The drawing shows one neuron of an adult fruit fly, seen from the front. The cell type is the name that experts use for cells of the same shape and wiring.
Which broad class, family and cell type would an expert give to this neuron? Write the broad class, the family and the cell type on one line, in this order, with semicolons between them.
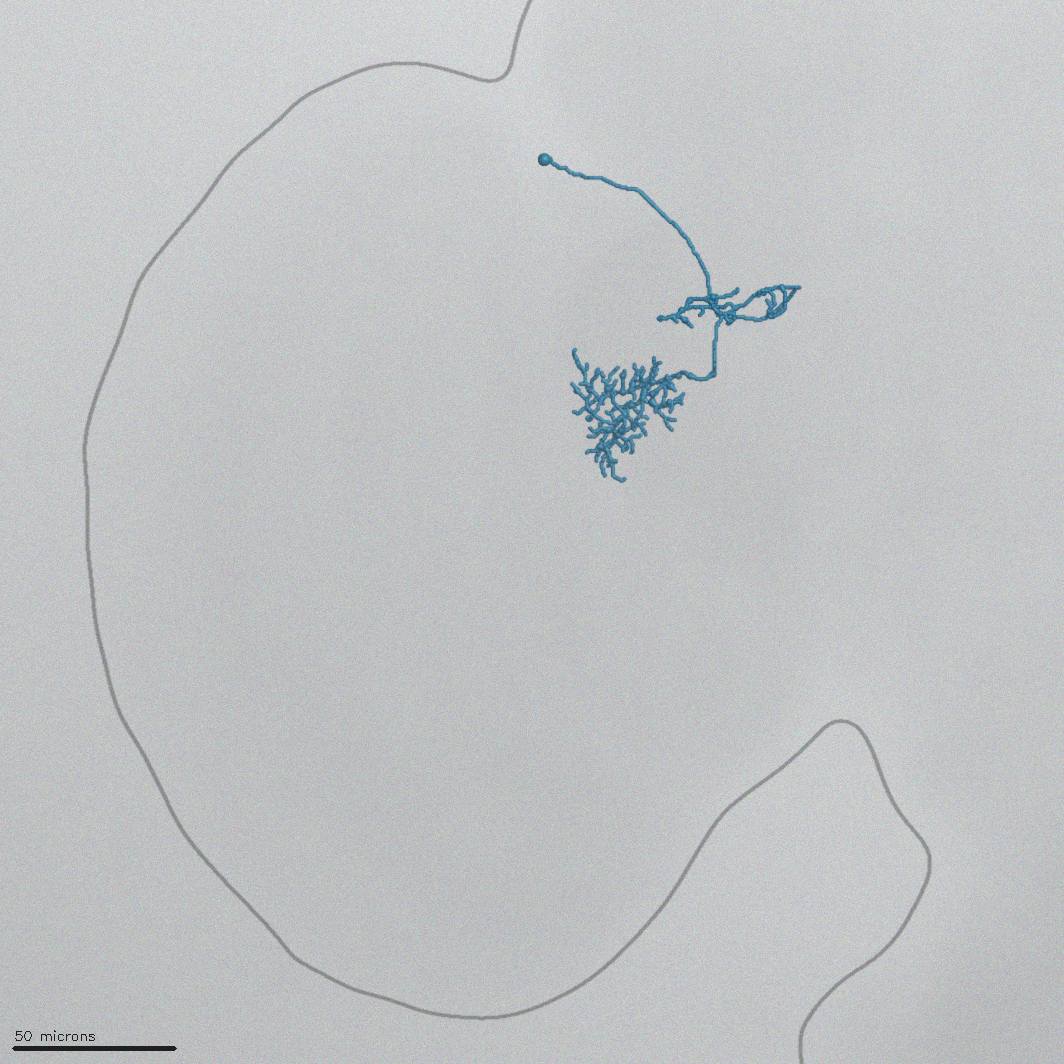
visual projection neuron; hemilineage VPNp3; LC21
